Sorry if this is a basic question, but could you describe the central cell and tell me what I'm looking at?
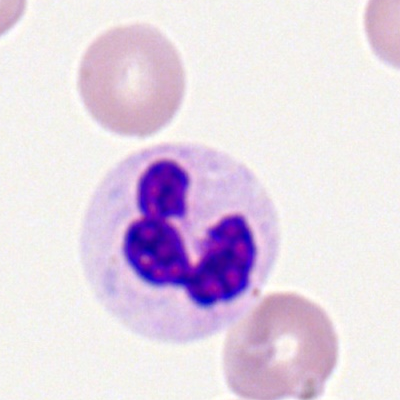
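First, the nucleus: it is divided into three lobes. Next, the chromatin, dark purple and coarsely clumped. Then the cytoplasm, abundant and pale pinkish-lilac, holding only fine, faint granules. Last, the name: segmented neutrophil.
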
